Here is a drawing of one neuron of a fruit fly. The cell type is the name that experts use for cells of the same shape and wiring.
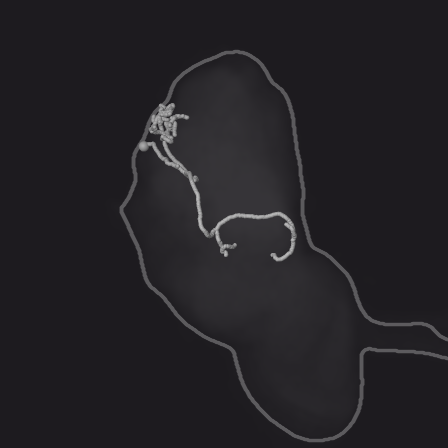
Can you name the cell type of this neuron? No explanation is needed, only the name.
CB3984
